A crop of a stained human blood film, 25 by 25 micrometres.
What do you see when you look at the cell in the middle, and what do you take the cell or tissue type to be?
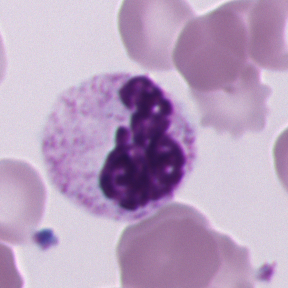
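You'll notice the nucleus sits over toward the right side of the cell, with dark purple, coarsely clumped chromatin. There's plenty of cytoplasm, pale pinkish-lilac, and fine pink-violet granules are scattered all through it. That's a segmented neutrophil.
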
